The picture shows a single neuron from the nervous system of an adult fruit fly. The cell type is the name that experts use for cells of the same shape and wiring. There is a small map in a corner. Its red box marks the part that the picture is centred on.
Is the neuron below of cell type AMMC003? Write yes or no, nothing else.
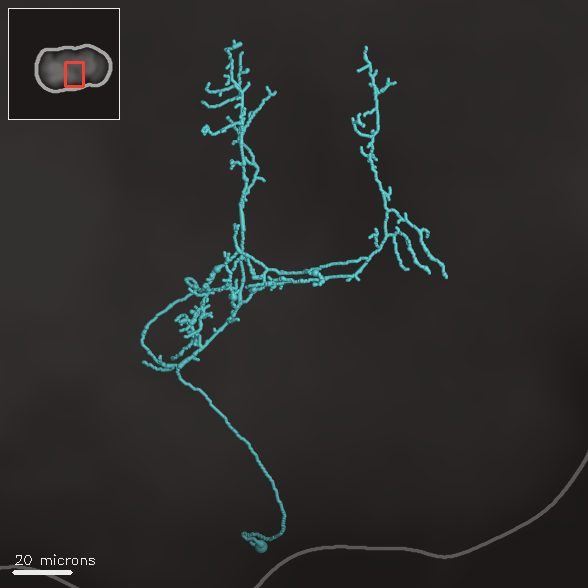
yes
